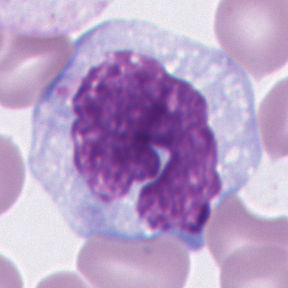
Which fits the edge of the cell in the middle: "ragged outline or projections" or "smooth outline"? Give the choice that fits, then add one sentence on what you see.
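Smooth outline. The cell outline is smooth and roughly rounded, with a few flattened sides.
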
